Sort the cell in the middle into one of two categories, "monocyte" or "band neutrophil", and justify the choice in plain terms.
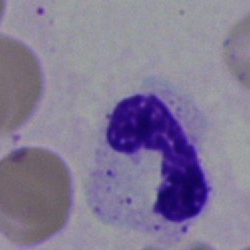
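Band neutrophil, I think, rather than monocyte. The chromatin is deep purple and densely clumped.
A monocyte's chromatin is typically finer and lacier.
The cytoplasm is pale greyish-lilac, with sparse small purple granules.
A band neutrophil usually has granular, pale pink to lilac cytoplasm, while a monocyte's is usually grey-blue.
The nucleus is one unsegmented curved band, concave toward the lower left.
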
